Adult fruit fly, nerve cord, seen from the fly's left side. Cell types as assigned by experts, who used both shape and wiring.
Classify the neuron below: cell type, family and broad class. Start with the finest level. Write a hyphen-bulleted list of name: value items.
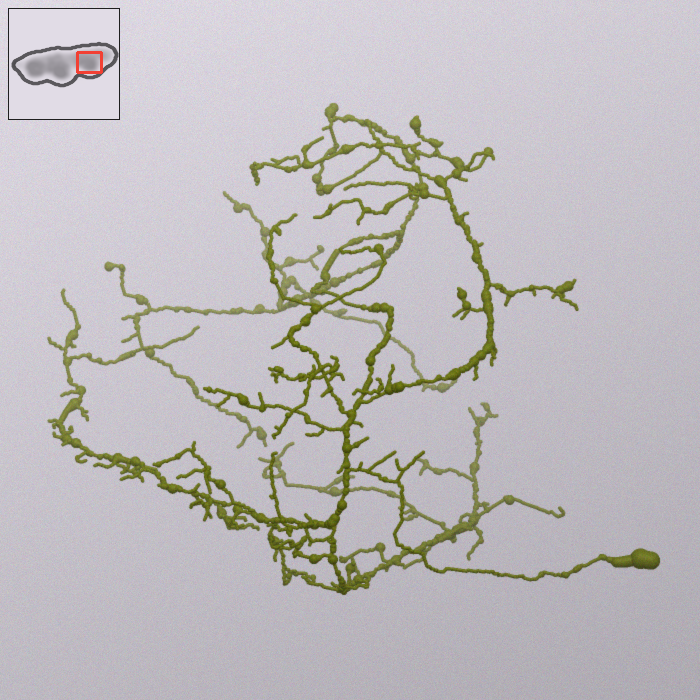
- cell type: IN04B068
- family: hemilineage 04B
- broad class: nerve-cord intrinsic neuron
